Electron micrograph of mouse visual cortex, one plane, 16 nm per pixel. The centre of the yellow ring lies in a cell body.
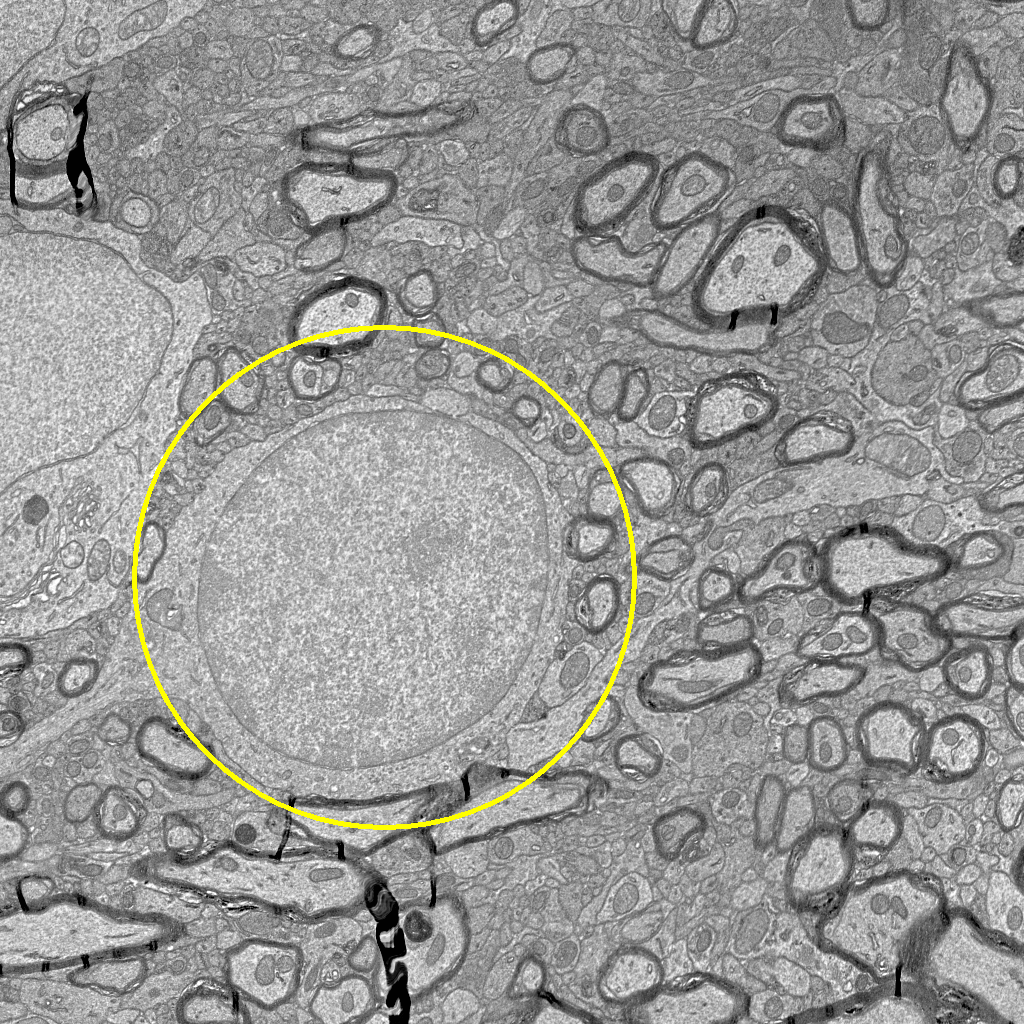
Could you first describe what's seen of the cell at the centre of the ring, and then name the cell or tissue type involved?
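Start with the nucleus: it is round, and you can follow its whole outline without it leaving the picture. Now look at the chromatin: finely granular and spread evenly, with no dense clumps lining the envelope. Notice too that there is no sharply bounded nucleolus, and the cytoplasm holds no dark dense bodies. This is an oligodendrocyte.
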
